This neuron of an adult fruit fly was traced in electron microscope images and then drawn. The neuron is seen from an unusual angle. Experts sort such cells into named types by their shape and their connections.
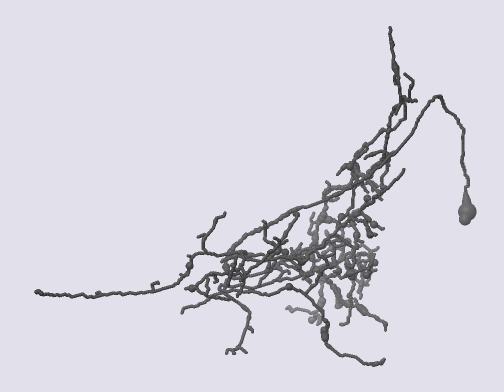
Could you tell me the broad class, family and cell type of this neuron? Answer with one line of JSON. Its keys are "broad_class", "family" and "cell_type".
{"broad_class": "central-brain intrinsic neuron", "family": "hemilineage DM5_ventral", "cell_type": "WED151"}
